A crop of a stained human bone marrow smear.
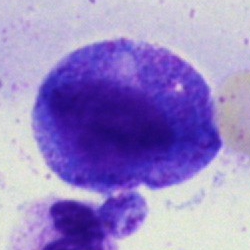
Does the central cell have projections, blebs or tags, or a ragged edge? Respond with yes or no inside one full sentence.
Yes, the cell does have a ragged or frayed edge, or projections, blebs or tags.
